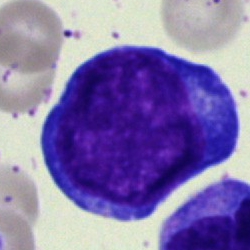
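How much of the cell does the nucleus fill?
Most of it.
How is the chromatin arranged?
Finely granular and evenly spread.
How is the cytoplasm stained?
Deep blue, thin on the left, wider on the right.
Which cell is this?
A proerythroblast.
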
